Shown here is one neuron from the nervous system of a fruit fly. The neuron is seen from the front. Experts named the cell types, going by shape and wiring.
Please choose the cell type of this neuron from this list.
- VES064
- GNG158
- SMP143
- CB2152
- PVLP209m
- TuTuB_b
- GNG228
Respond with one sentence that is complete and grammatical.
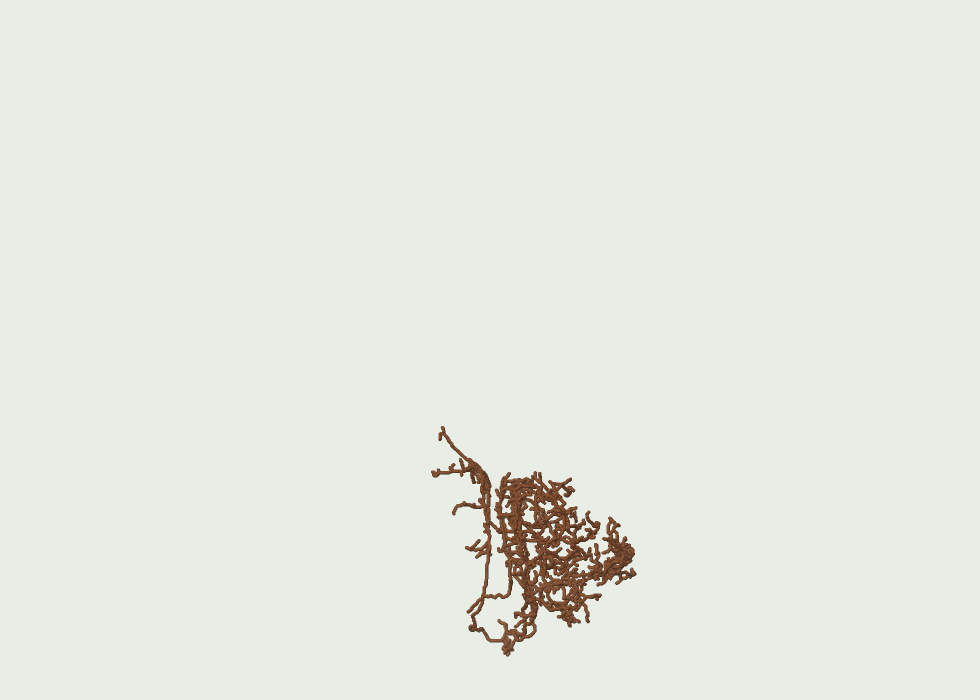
The cell type designation of this neuron is GNG158.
